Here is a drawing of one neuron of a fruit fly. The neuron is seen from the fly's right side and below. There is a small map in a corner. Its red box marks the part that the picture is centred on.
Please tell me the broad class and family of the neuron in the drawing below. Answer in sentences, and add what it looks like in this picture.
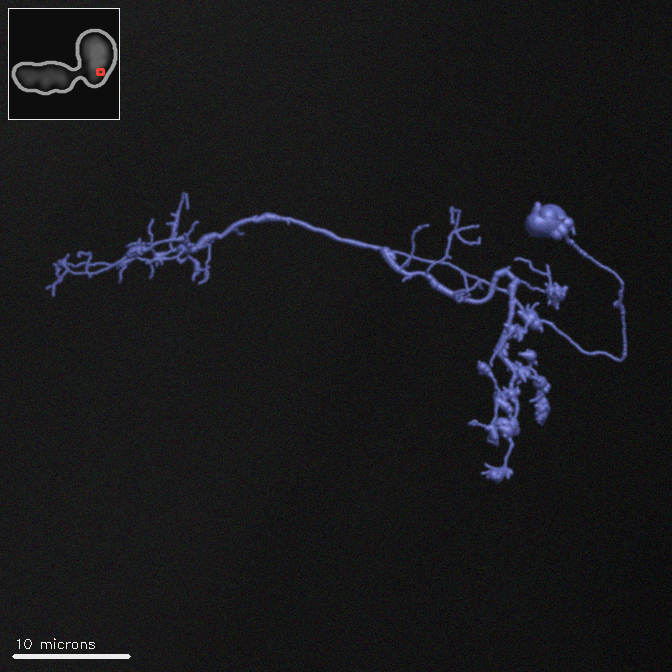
It is an optic-lobe intrinsic neuron. The family is Mi. From left to right in the picture it spans about 50 microns. The picture shows dozens of branch ends.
